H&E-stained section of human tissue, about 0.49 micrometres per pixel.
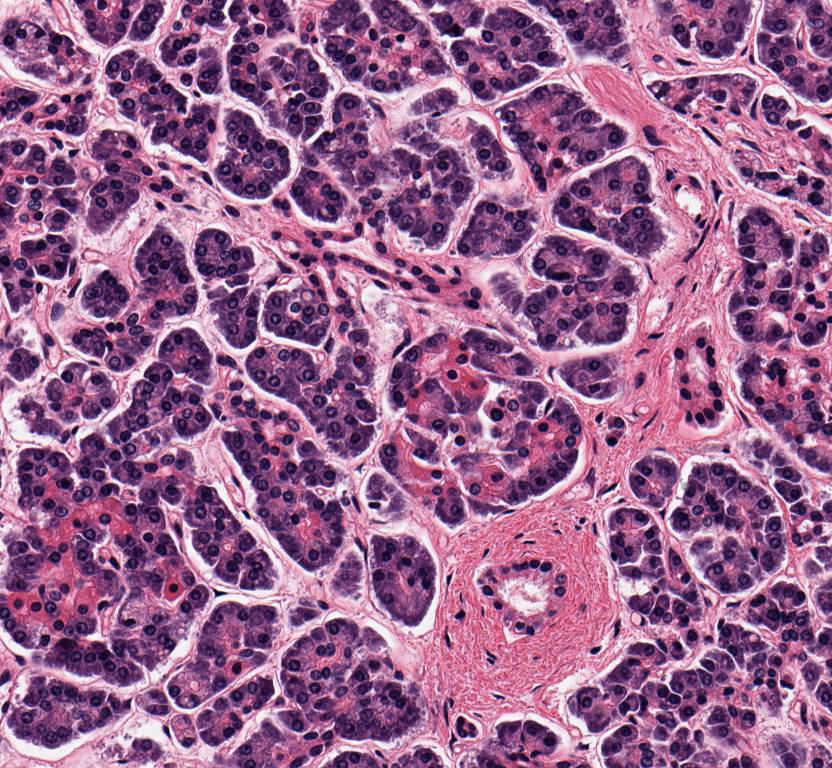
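Pancreas, H&E: closely packed, rounded nests of epithelial cells fill the field, split up by thin fibrous septa. Most of these cells have purple-staining cytoplasm and round, dark, fairly uniform nuclei. Note the lower centre, where a small duct with a narrow lumen sits in a thick concentric cuff of pink collagen.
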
